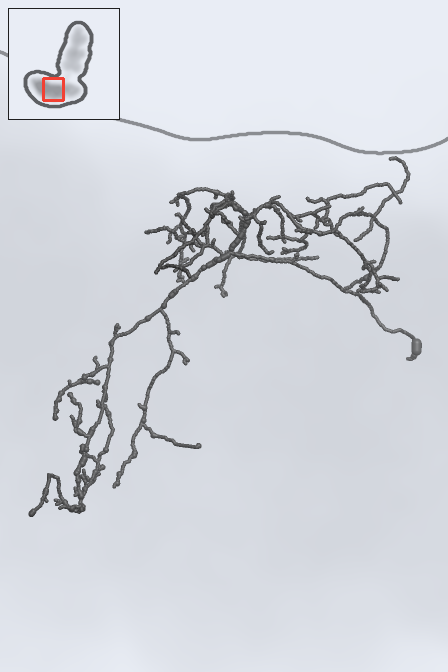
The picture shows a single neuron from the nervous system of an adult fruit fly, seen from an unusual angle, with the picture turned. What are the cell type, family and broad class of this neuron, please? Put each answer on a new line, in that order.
CB1918
hemilineage LB3
central-brain intrinsic neuron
